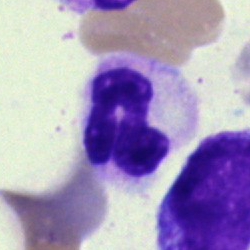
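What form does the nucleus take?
It is folded into several connected lobes.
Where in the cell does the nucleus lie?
Toward the left side.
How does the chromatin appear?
Dense and dark purple, with no nucleoli visible.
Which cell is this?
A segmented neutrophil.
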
